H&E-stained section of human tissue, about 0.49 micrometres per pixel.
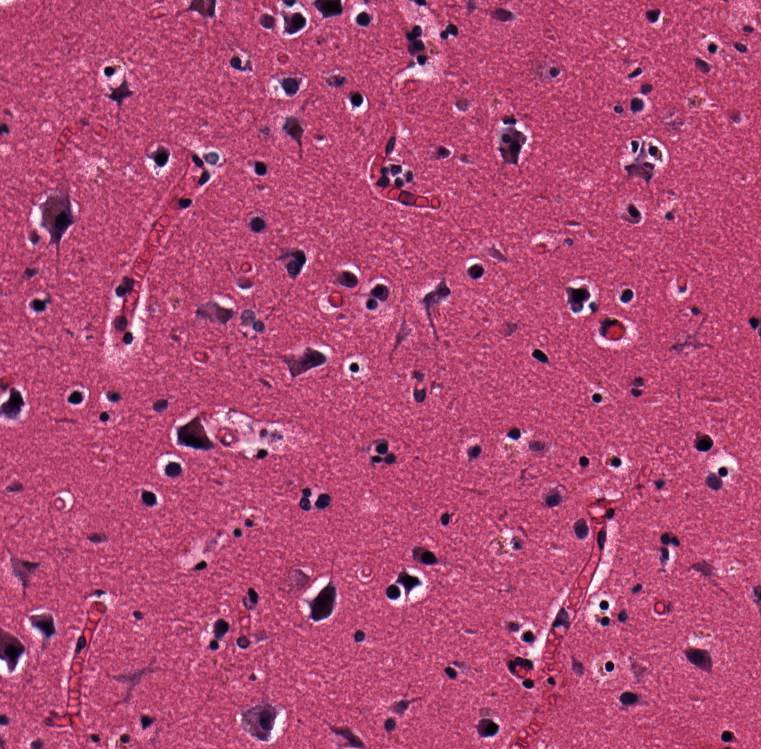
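Cerebral cortex. The whole field is a finely granular pink matrix with cells scattered singly through it. Many neuron cell bodies are shrunken, angular and darkly stained. Small round dark nuclei, many ringed by a clear halo, lie evenly across the field. Thin capillaries holding single-file red blood cells run roughly up and down.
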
